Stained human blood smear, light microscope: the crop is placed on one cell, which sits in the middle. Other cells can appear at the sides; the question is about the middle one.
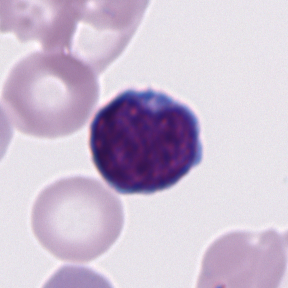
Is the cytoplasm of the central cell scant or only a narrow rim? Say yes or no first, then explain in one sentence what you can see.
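Yes. The cytoplasm forms only a thin rim around the nucleus.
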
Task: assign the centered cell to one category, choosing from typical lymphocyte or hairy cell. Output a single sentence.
The cell at the middle of the frame should be recorded as a typical lymphocyte.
